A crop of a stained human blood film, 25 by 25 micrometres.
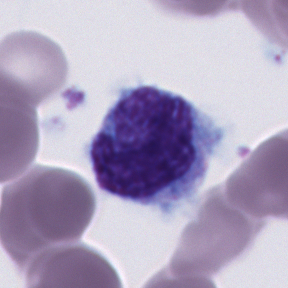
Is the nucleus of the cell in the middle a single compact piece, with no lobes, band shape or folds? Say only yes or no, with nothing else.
Yes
